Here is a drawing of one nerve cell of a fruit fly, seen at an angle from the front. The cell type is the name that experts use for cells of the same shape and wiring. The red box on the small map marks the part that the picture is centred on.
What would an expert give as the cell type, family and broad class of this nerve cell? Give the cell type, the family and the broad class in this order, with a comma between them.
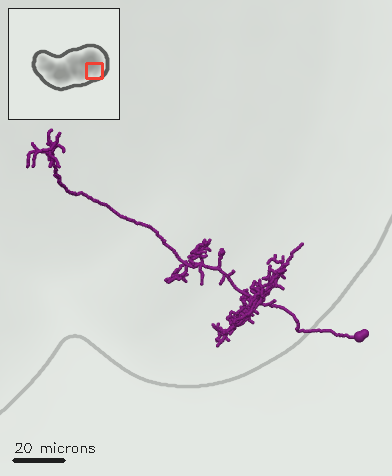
Tm16, Tm, optic-lobe intrinsic neuron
